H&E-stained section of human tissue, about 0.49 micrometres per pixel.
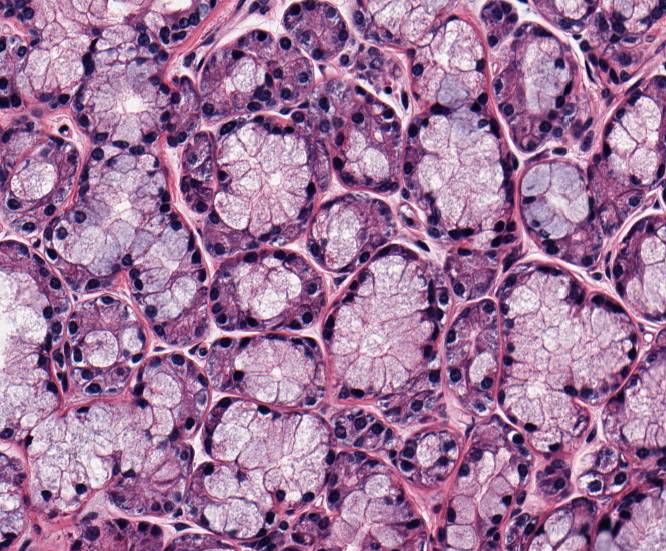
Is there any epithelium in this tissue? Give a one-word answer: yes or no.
Yes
